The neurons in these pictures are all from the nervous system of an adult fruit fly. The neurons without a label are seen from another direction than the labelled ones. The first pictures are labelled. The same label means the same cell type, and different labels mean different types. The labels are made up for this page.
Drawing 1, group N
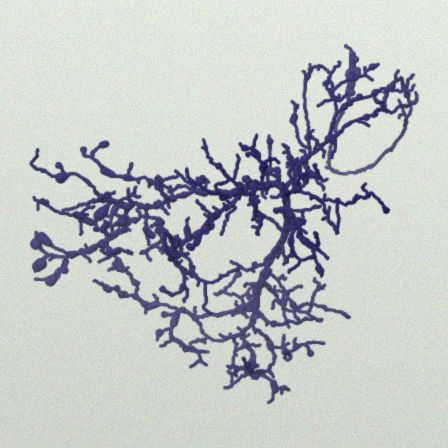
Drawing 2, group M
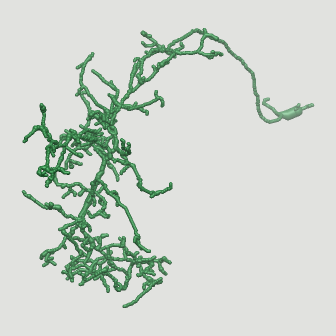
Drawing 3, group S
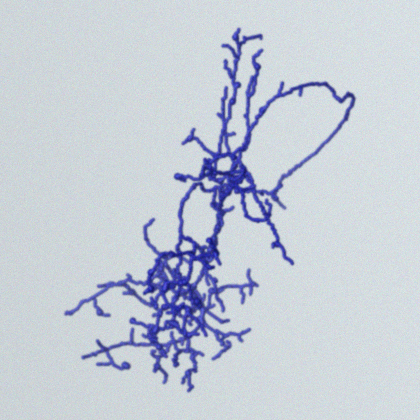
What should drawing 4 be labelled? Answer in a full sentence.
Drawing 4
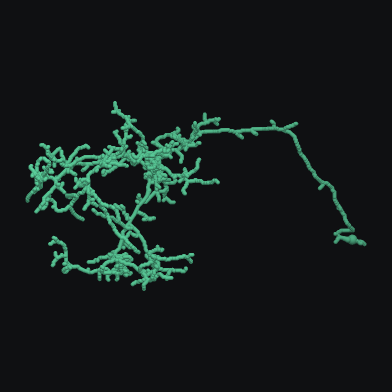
It belongs to group N.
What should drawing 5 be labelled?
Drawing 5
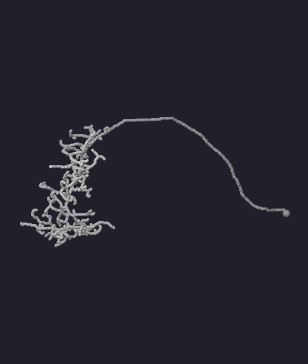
It belongs to group S.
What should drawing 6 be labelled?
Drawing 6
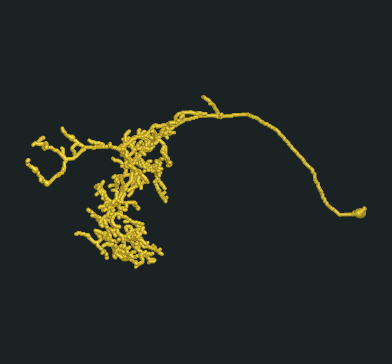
It belongs to group M.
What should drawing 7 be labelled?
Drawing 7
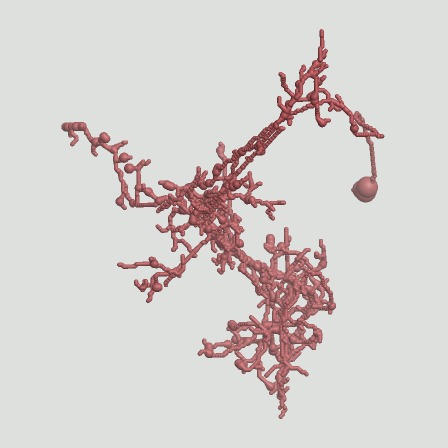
It belongs to group M.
